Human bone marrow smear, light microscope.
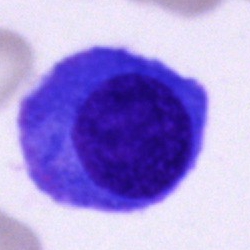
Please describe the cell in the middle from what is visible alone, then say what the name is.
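You'll see a roughly round outline with a slightly uneven, bumpy margin. The nucleus sits off-centre, over toward the right. There's plenty of cytoplasm, deep blue, with a paler area beside the left edge of the nucleus. That's a plasma cell.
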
